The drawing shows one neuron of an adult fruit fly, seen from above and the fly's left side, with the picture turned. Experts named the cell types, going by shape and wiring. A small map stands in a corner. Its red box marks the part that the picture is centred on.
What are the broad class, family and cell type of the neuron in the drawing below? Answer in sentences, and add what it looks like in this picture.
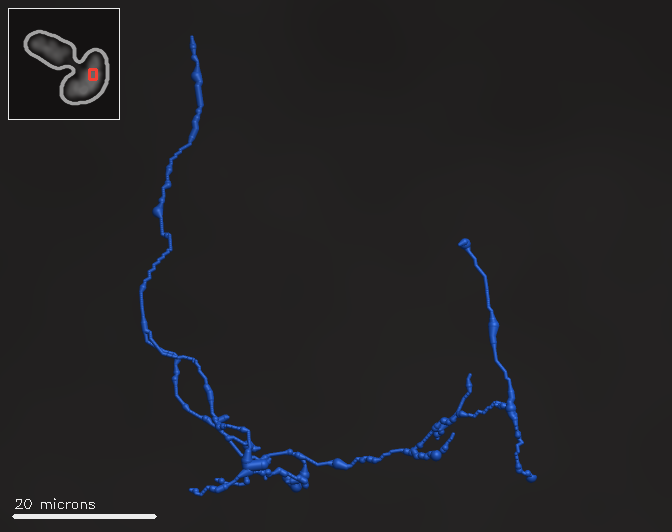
It is a sensory neuron entering the brain. The name of its family is class gustatory. Its cell type is LB2c. It is in the brain and does not reach the nerve cord. No cell body is drawn. By the scale bar it is about 65 microns tall in this view.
